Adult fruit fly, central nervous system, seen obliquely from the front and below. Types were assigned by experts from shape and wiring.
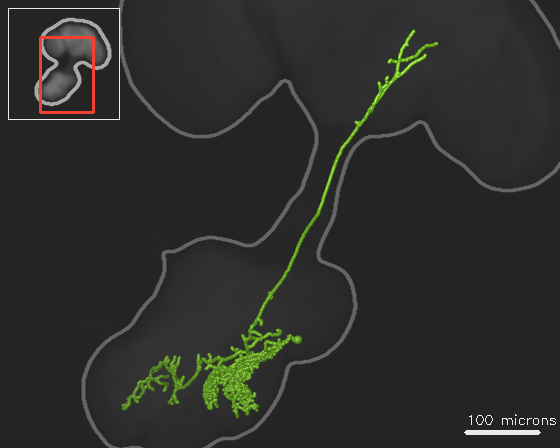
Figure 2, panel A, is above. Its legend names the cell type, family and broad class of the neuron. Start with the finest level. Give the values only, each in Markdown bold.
**AN17A018**, **hemilineage 17A**, **ascending neuron**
